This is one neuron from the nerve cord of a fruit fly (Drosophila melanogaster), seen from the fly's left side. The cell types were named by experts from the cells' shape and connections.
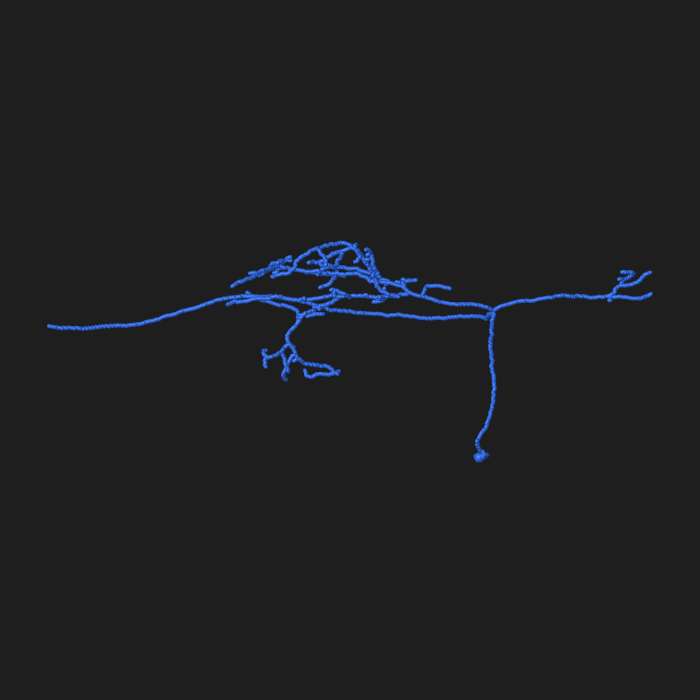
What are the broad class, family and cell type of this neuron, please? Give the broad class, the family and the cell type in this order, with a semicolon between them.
ascending neuron; hemilineage 07B; AN07B057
